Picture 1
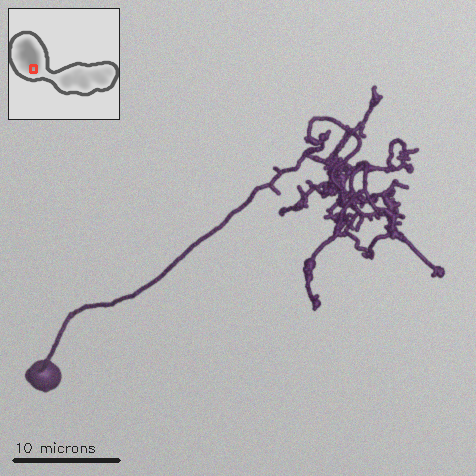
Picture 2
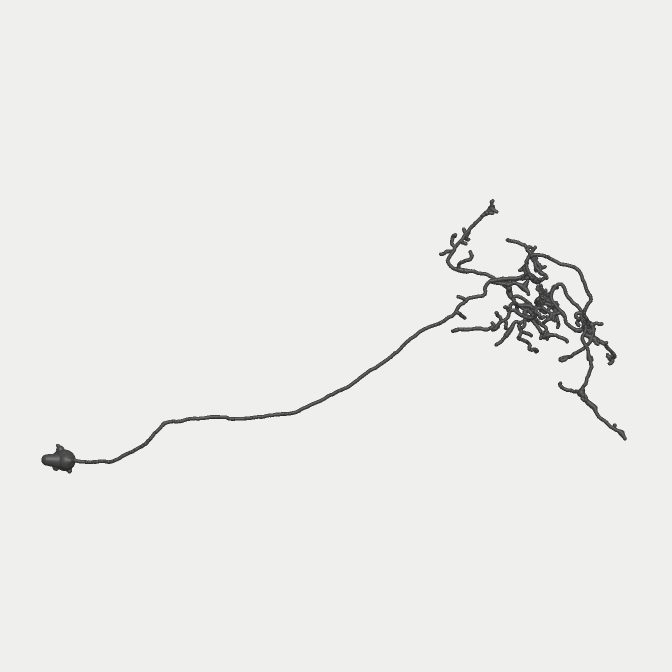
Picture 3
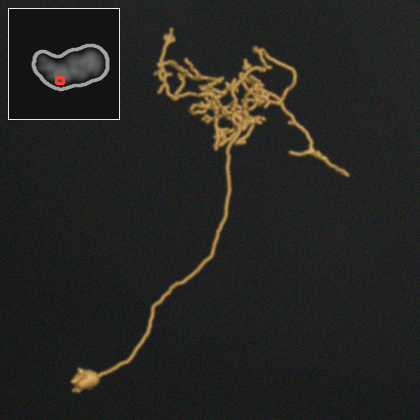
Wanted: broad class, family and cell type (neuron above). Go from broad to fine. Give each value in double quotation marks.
"optic-lobe intrinsic neuron", "Cm", "Cm2"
